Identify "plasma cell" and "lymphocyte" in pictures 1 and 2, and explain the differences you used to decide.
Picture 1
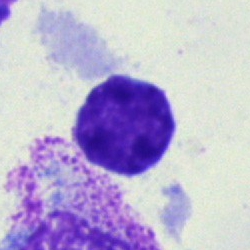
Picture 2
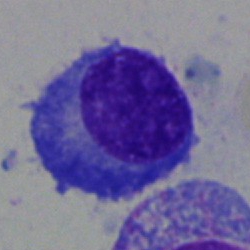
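That's a lymphocyte in picture 1 and a plasma cell in picture 2. The quickest split is the cytoplasm: the lymphocyte shows no distinct rim of it around the nucleus, while the plasma cell's is deep blue.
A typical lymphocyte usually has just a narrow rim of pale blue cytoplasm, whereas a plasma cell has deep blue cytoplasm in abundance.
In the plasma cell the nucleus is off-centre, pushed toward the upper right.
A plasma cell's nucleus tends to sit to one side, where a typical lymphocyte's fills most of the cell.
Just left of that nucleus the cytoplasm is paler than the rest.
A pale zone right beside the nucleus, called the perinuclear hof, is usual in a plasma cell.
Chromatin is dark purple in both, clumped into darker blocks with paler areas between in the lymphocyte, dense and patchy in the plasma cell.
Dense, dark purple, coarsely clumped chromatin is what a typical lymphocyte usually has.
The lymphocyte is roughly round with a few slightly flattened sides; the plasma cell is roughly round but ragged, with small knob-like projections. Picture 1 also shows no nucleolus and no granules over the cell.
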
